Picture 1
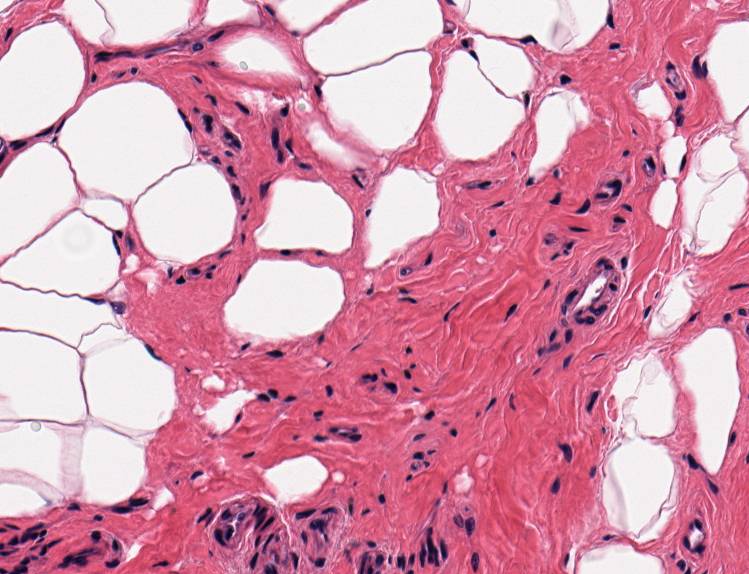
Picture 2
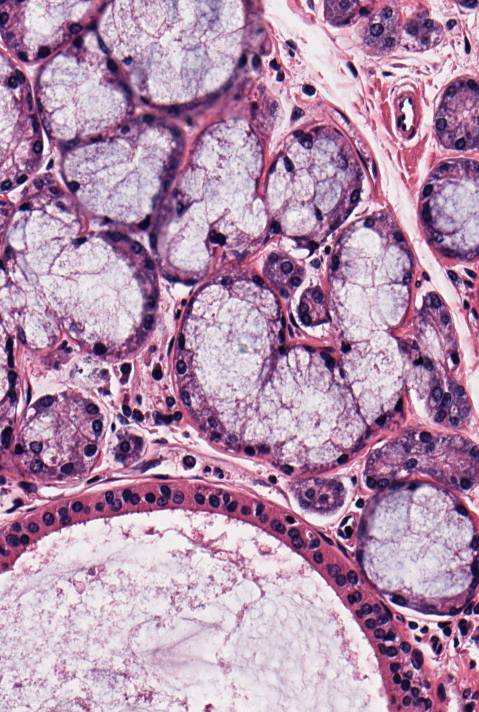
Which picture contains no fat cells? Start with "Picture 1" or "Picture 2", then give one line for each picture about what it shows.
Picture 2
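In picture 1: Mature fat cells fill the left part and the right edge of the field, with a band of dense fibrous tissue running diagonally through the centre.
In picture 2: No fat cells are present in the field.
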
